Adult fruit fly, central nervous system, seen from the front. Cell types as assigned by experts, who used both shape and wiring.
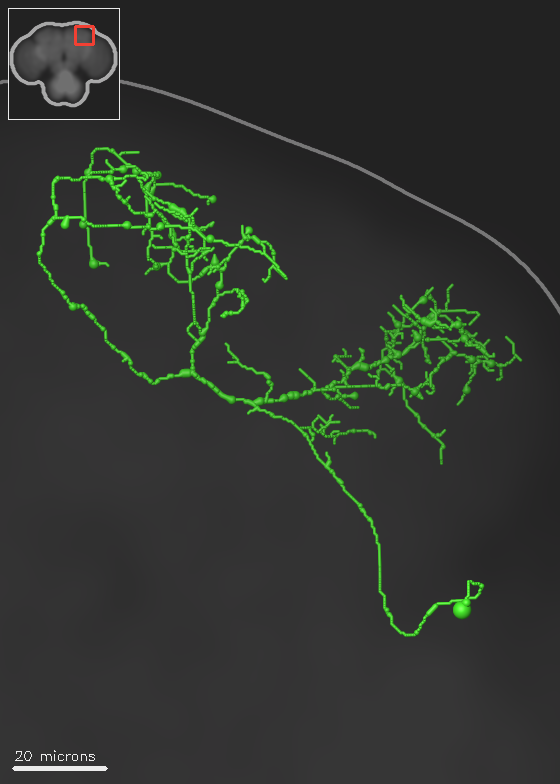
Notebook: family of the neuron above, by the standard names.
hemilineage LHa1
